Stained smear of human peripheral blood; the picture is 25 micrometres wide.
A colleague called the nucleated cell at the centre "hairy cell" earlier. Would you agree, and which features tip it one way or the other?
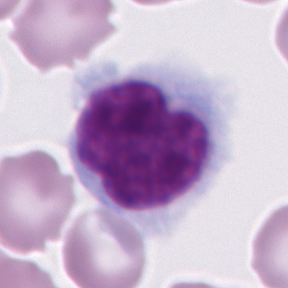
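Edge: ragged, with fine wispy projections of cytoplasm. Nucleus size: about 11 micrometres across, more than the usual width of a whole typical lymphocyte, so this goes with hairy cell.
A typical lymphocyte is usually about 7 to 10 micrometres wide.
Amount of cytoplasm: the nucleus fills about 60% of the cell's area, and the pale blue rim is wider above and to the right of the nucleus than at its lower left; this goes with hairy cell rather than typical lymphocyte.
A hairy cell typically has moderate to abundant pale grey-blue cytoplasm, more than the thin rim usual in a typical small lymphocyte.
Nucleolus and granules: none visible, which does not count against typical lymphocyte.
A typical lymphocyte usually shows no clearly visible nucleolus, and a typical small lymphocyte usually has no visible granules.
Notch: the nucleus has one in its upper right margin. Taken together, the name hairy cell fits.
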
